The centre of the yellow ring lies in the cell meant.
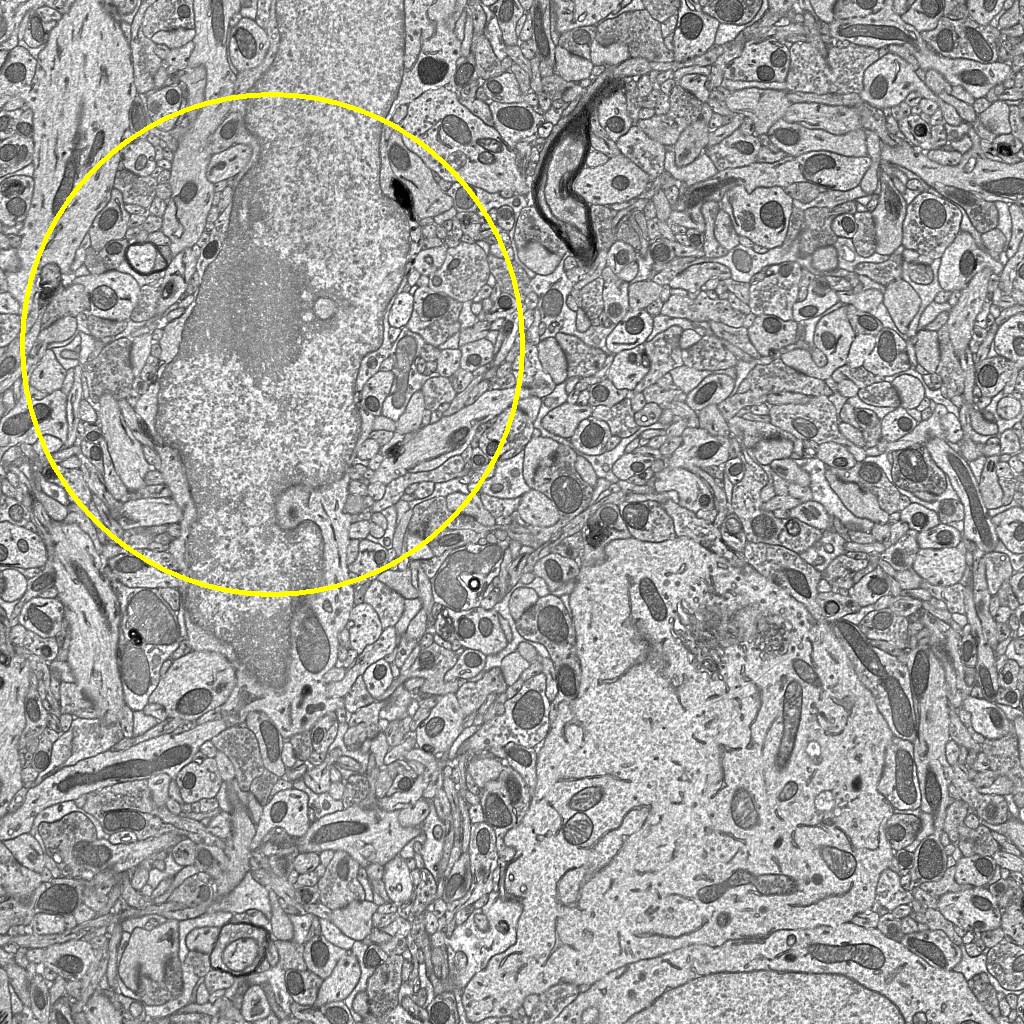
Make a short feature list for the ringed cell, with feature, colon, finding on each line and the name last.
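Nucleus: long, running up and down, reaching past the bottom of the ring
Vesicle: a small pale round one, just right of the dark chromatin patch
Mitochondria: none to be seen inside the outline of the body
Deposit: black and stain-like, on the upper right edge of the body
Name: oligodendrocyte precursor cell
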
